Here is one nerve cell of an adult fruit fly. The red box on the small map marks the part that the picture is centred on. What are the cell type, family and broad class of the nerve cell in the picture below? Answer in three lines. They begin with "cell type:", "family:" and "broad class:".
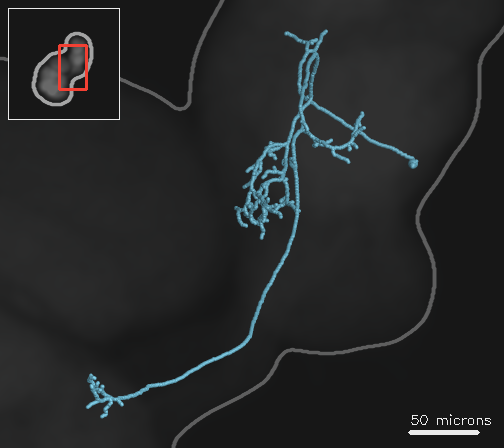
cell type: AN07B057
family: hemilineage 07B
broad class: ascending neuron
